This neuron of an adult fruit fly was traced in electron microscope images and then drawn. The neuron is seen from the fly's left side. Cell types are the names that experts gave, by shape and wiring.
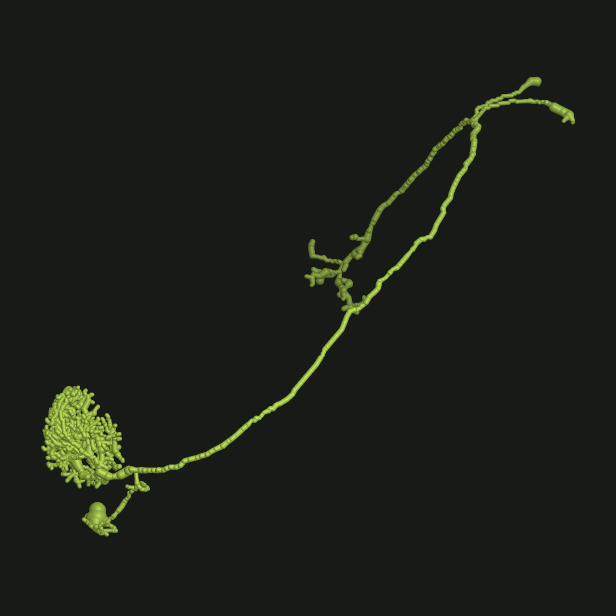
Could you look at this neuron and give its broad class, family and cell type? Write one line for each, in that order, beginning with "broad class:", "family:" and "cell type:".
broad class: central-brain intrinsic neuron
family: hemilineage ALl1_ventral
cell type: DA1_lPN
